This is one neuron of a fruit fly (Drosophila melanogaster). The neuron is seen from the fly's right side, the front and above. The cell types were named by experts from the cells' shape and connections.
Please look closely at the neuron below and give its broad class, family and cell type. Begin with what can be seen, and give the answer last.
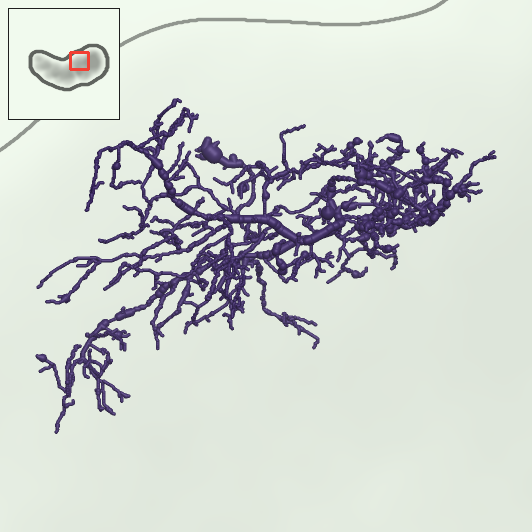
Its cell body lies at the top of the picture. The picture shows more than a hundred branch ends. Its broad class is central-brain intrinsic neuron. The family is hemilineage DM4_dorsal. The cell type is SMP388.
